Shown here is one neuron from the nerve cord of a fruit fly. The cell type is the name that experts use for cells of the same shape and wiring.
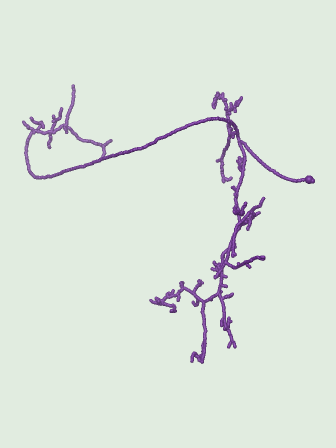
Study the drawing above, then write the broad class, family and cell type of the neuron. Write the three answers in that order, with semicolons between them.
nerve-cord intrinsic neuron; hemilineage 01A; IN01A070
